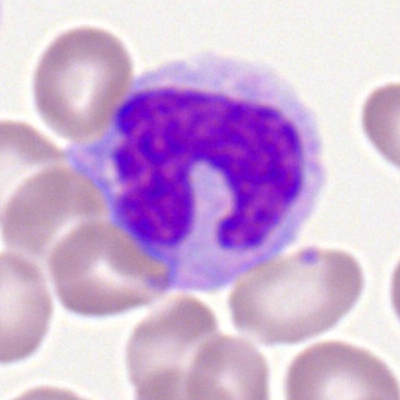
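Monocyte, central cell. Chromatin dark purple, coarsely clumped, paler patches between clumps. No nucleoli visible. Moderate rim of pale lilac cytoplasm around nucleus. No large orange-red granules in cytoplasm.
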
